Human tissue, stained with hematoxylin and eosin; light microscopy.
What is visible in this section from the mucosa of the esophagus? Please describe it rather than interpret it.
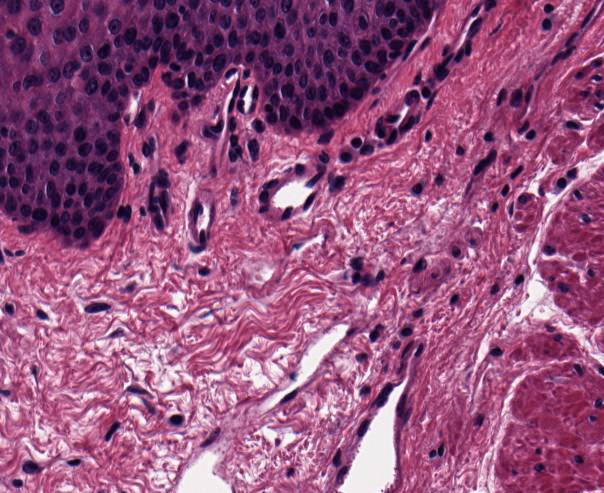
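Start in the upper left corner: a layered epithelium sits there, with connective tissue below it and to its right. Look closely and you'll see many layers of closely packed cells, their nuclei dark and round to oval. Just beneath the epithelium, in the connective tissue, are small thin-walled vessels. Now move to the right edge, where bundles of smooth muscle with dense pink cytoplasm lie.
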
